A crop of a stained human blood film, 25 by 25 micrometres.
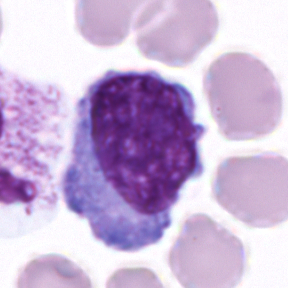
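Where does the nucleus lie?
Off-centre, pushed toward the upper right.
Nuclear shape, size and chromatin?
Oval, about 13 by 9 micrometres; chromatin dark purple and clumped, with small paler gaps between clumps.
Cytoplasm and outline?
Cytoplasm mostly a broad crescent along the lower left of the nucleus; outline irregular, slightly ruffled, not smoothly round.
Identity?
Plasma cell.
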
